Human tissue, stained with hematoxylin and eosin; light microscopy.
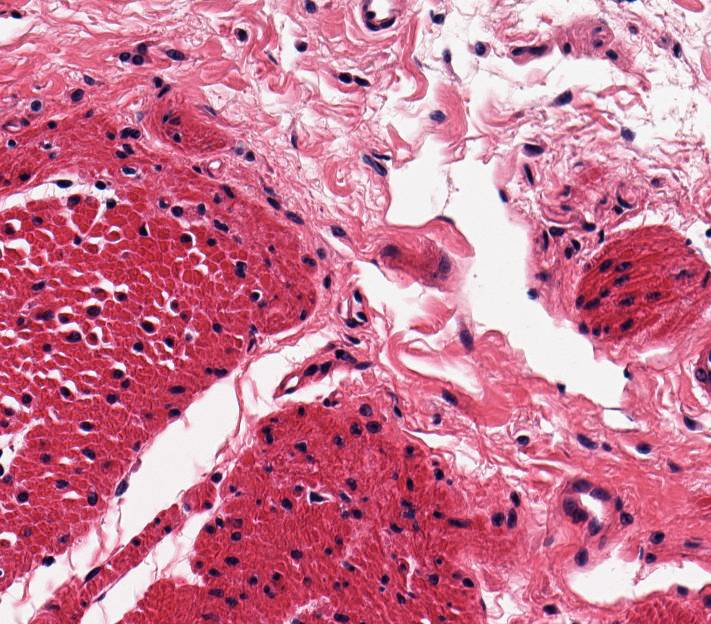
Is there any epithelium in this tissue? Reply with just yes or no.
No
